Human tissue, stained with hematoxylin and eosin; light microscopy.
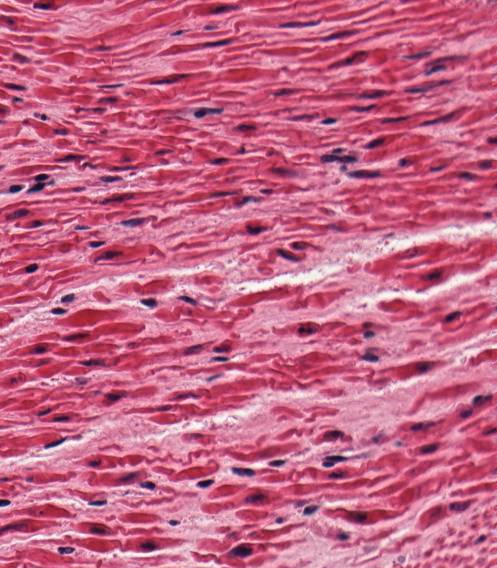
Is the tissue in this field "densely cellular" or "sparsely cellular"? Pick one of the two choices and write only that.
Densely cellular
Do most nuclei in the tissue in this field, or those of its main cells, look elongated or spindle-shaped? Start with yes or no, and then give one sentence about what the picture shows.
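Yes. The nuclei are elongated, dark blue, and lie along the long axis of the cells.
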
